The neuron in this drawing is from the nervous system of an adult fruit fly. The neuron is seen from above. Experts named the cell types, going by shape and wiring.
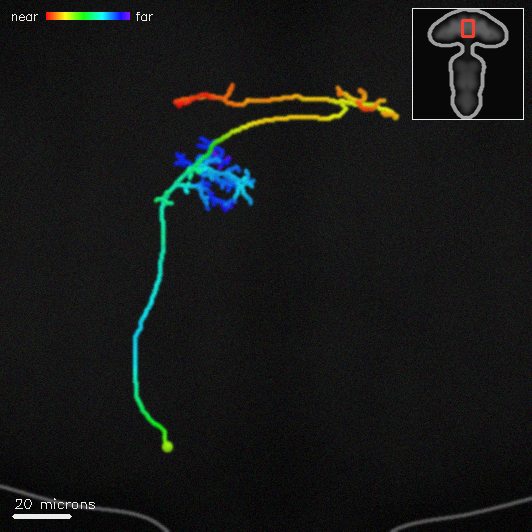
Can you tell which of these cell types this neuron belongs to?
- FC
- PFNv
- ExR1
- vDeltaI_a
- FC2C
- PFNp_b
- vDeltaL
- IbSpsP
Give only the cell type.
FC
